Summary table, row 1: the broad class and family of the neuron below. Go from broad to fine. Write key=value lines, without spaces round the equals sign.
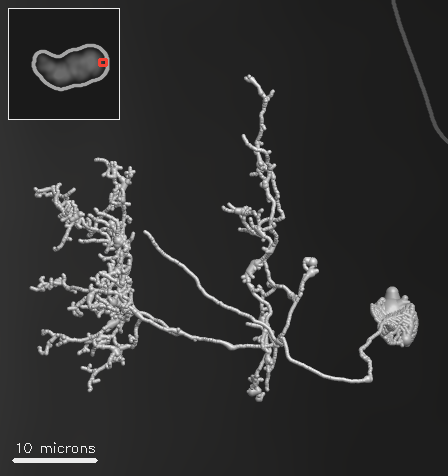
broad_class=optic-lobe intrinsic neuron
family=Dm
